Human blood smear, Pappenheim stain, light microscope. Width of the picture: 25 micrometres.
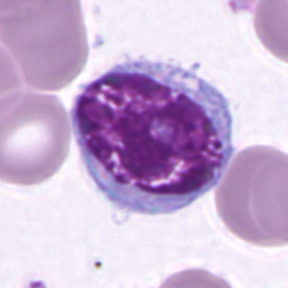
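Plasma cell at the centre of a stained peripheral blood smear. The outline is roughly round, the cytoplasm pale blue with no granules seen, and the top edge of the cell ragged and fringed.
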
